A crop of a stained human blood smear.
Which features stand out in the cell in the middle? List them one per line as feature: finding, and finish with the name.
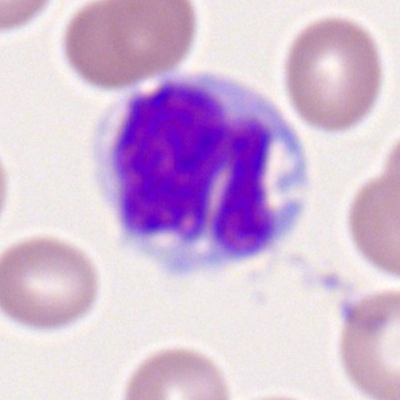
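Nucleus: split by a narrow pale cleft
Cleft: roughly vertical, through the right part
Nucleus size: most of the cell
Cytoplasm: pale greyish blue
Rim: widest on the right side
Name: monocyte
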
